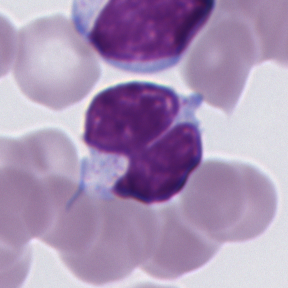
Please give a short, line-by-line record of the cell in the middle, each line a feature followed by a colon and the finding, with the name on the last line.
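Cytoplasm: pale greyish-blue
Granules: fine, lilac, dusted through the cytoplasm
Nucleus: deep cleft cutting in from the upper right side
Chromatin: deep purple, mostly dense
Name: large granular lymphocyte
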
